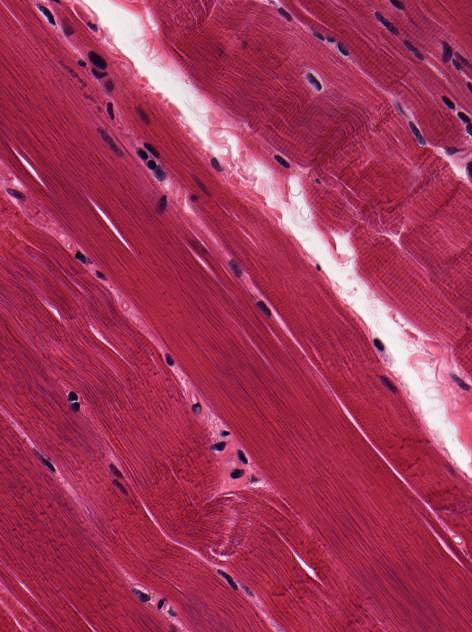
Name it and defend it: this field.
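Skeletal muscle. Fine transverse cross-striations cross the fibres, clearest in those at upper right.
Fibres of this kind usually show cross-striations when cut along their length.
Dark, elongated nuclei sit at the fibre edges, not the centres, several to each fibre along its length.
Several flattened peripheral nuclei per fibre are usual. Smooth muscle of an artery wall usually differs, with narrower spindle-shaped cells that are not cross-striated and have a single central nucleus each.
Only thin connective tissue strands with small flattened nuclei separate the fibres.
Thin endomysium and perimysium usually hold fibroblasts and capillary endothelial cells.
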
